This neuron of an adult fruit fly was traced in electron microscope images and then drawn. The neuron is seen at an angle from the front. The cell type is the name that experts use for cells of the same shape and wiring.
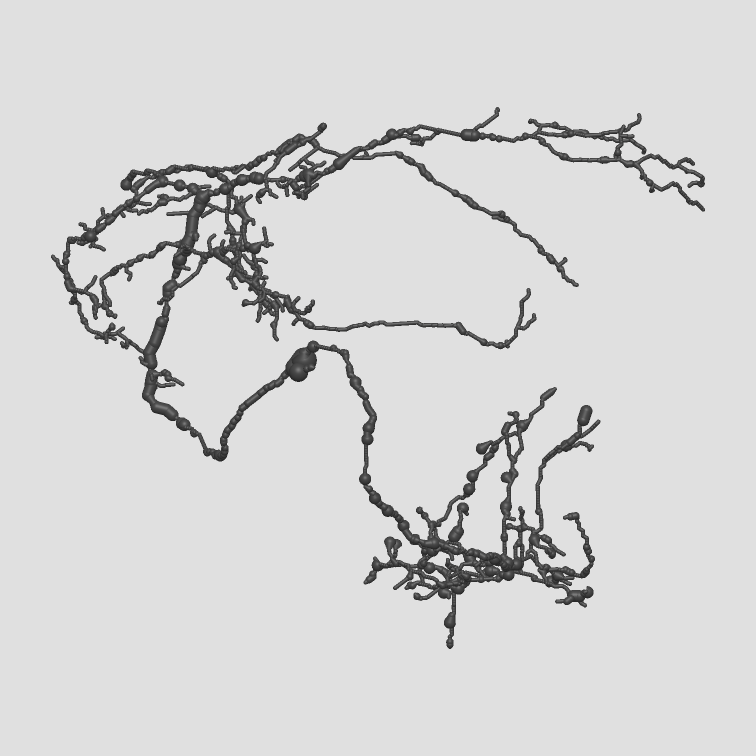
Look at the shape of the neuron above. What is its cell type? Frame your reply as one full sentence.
In terms of cell type, the neuron is AOTU020.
